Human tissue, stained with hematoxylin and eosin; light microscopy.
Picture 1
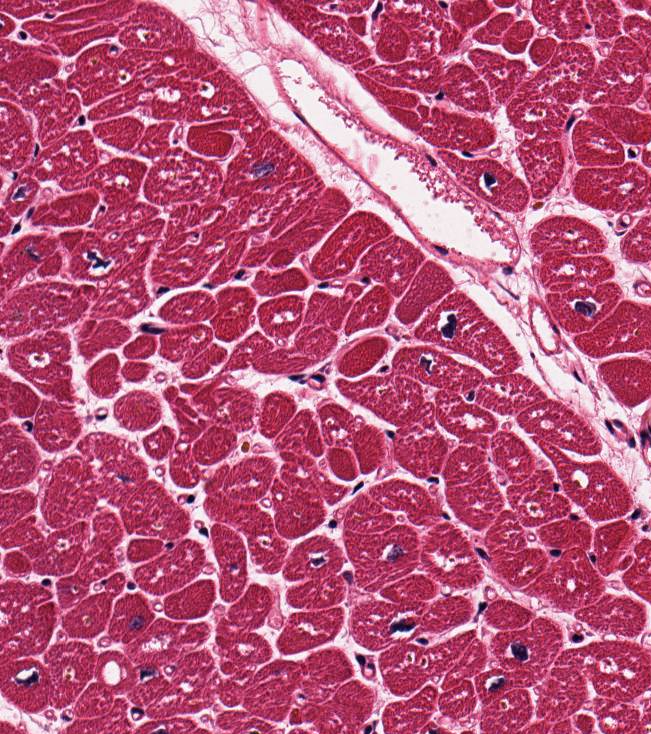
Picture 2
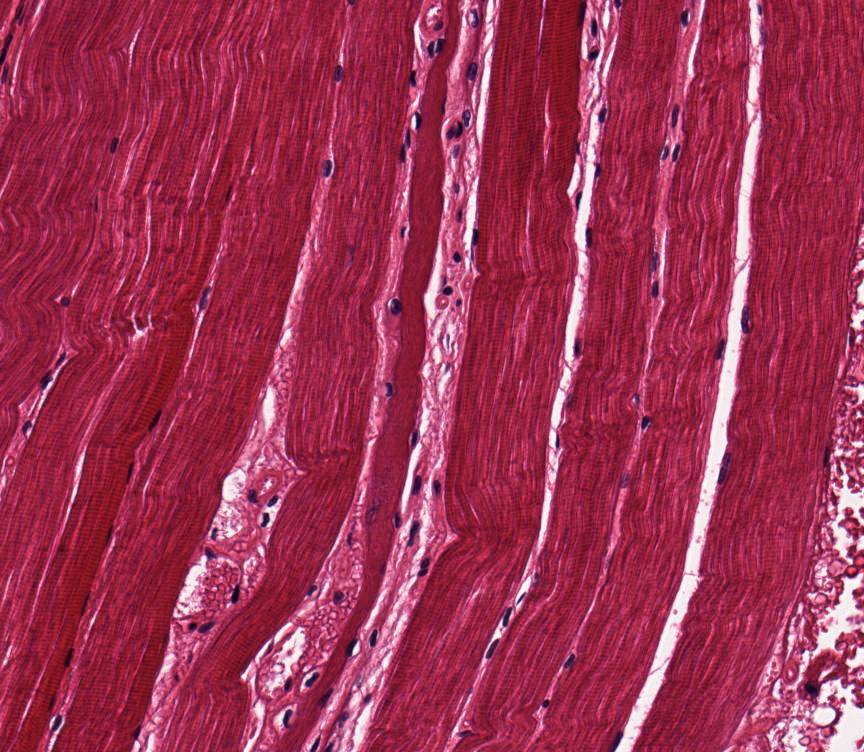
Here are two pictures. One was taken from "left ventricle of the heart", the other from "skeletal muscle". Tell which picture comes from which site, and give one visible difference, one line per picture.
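Picture 1 is from the left ventricle of the heart. Where a fibre's nucleus is seen, it lies in the centre of the fibre profile.
Picture 2 is from the skeletal muscle. The dark, elongated nuclei lie at the edges of the fibres.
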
